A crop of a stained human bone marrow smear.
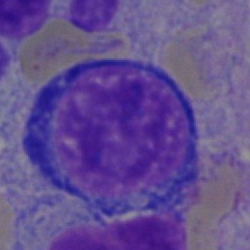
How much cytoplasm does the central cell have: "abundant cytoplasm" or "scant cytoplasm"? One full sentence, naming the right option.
This cell has scant cytoplasm, no more than a thin rim.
